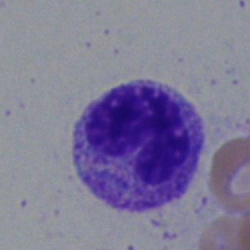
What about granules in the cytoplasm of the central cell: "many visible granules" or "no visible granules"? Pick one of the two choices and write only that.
Many visible granules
